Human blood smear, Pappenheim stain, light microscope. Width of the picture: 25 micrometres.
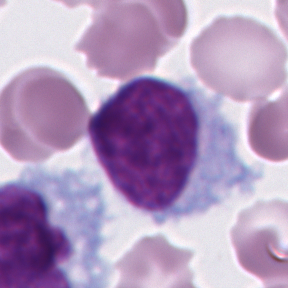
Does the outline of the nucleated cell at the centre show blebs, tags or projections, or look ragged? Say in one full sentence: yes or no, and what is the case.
Yes, the edge of this particular cell is rough.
